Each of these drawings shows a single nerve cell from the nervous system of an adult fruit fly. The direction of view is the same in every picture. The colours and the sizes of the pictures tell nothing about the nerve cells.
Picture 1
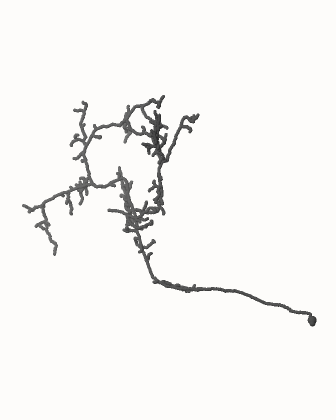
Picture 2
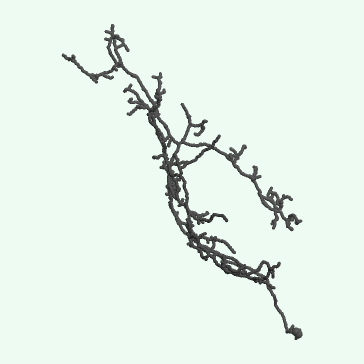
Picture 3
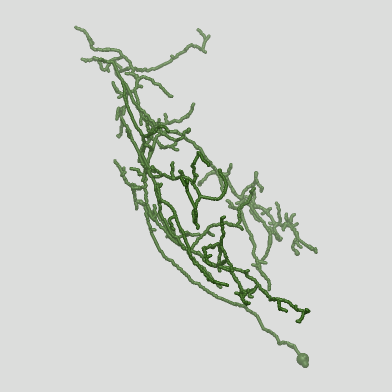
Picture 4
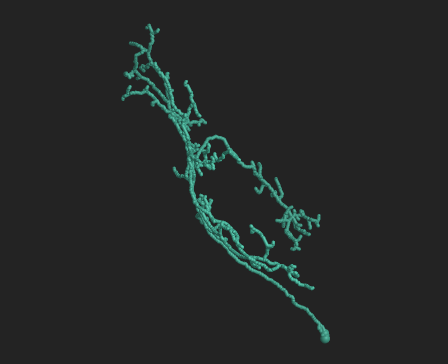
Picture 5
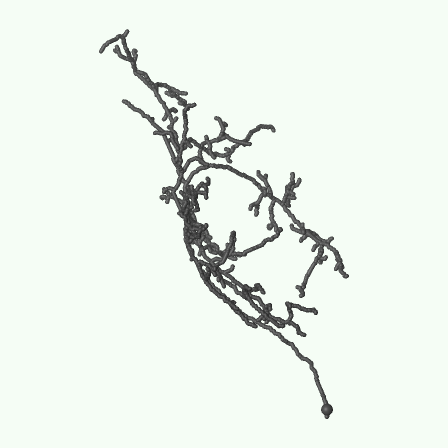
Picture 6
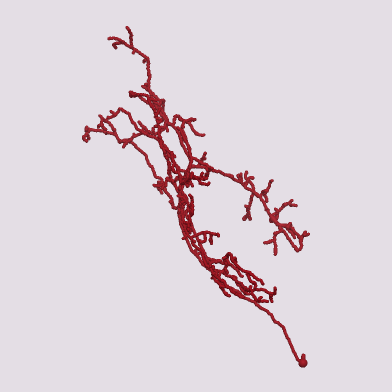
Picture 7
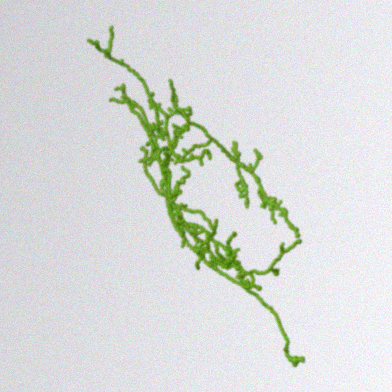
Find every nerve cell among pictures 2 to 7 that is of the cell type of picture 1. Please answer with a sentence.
None of them is of the same cell type.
